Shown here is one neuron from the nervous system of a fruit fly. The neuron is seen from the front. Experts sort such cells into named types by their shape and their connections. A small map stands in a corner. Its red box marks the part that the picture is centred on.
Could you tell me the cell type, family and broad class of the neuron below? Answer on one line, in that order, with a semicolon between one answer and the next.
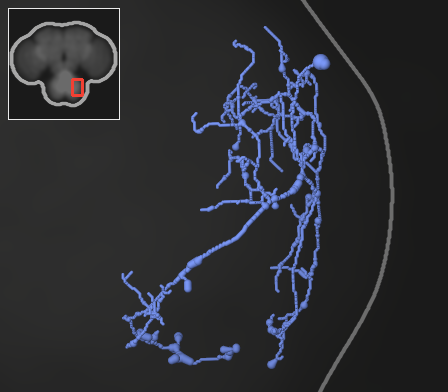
IN09A066; hemilineage 09A; nerve-cord intrinsic neuron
